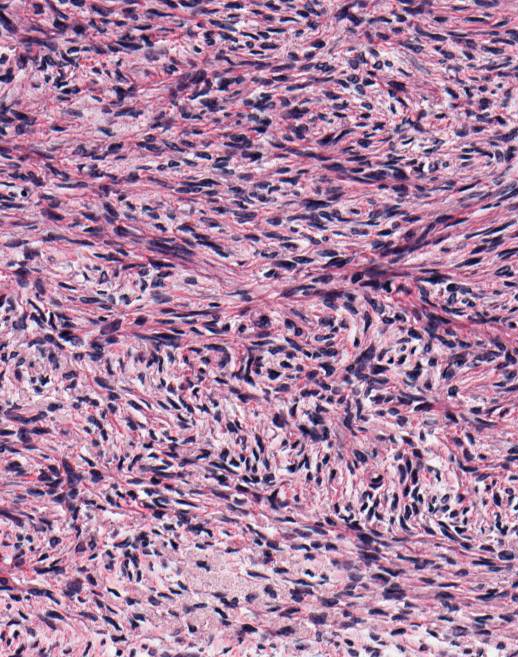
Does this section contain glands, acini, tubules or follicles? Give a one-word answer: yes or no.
No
